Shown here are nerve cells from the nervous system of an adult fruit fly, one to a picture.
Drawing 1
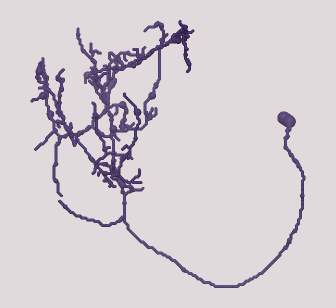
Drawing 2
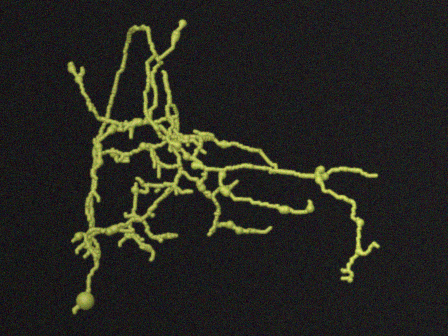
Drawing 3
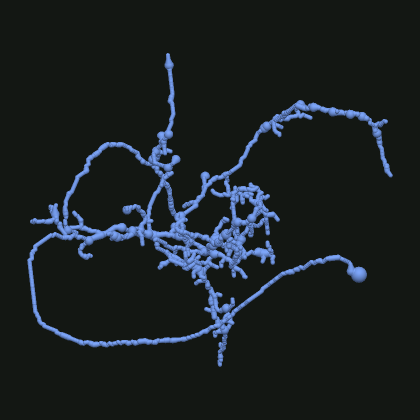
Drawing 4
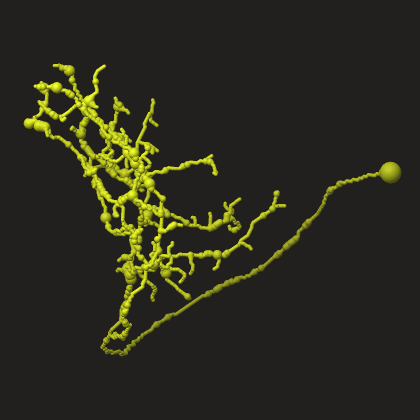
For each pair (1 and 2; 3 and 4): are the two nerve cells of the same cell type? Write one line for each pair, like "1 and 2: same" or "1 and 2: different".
1 and 2: different
3 and 4: different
